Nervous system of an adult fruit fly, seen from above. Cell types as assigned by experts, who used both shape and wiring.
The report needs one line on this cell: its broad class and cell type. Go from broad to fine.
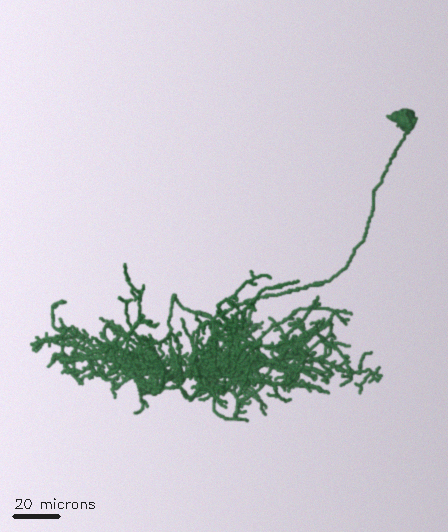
central-brain intrinsic neuron; IB008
